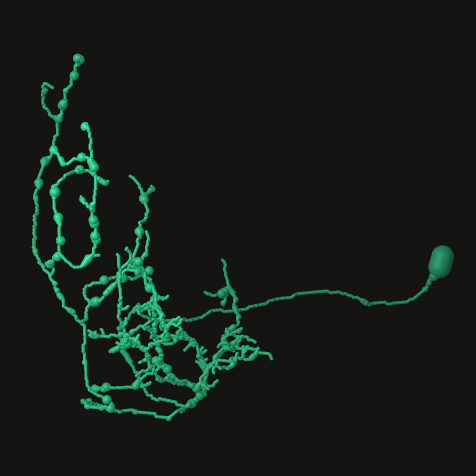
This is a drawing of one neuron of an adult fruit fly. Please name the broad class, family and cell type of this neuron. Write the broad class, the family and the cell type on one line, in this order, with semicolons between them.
nerve-cord intrinsic neuron; hemilineage 01B; IN01B048_a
